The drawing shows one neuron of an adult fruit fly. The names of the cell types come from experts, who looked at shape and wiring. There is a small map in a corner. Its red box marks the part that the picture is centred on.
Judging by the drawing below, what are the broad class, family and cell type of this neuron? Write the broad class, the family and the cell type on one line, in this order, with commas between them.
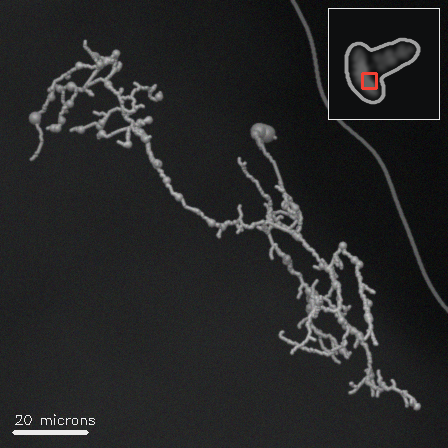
central-brain intrinsic neuron, hemilineage CLp1, SMP426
